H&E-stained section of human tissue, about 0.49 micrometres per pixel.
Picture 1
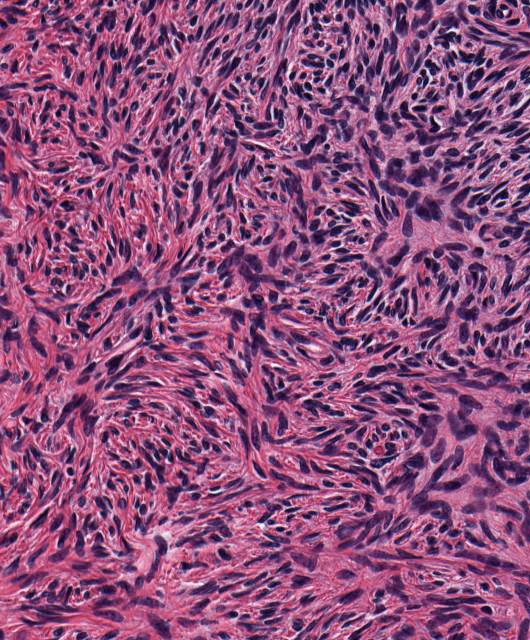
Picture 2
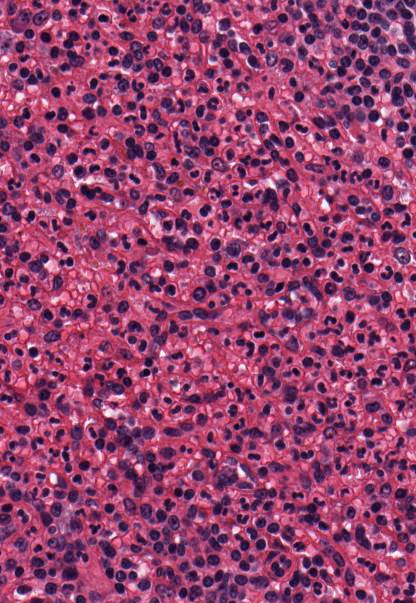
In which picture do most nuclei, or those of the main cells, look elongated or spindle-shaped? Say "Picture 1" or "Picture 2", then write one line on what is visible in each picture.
Picture 1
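In picture 1: Most nuclei are elongated, dark-staining and often tapered or wavy.
In picture 2: Most cells have a single small round dark-staining nucleus.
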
